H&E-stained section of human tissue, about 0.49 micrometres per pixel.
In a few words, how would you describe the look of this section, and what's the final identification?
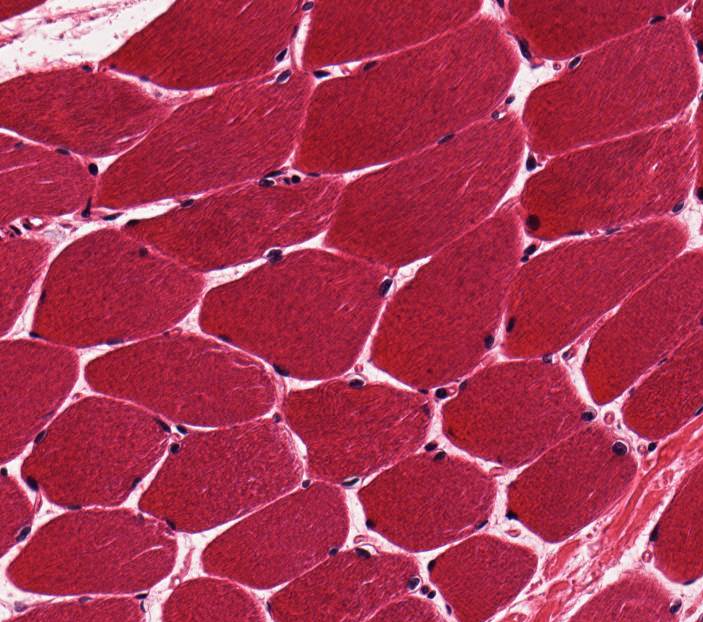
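Muscle fibre nuclei lie at the edges of the fibres, just beneath their borders. These nuclei are small, dark, and flattened or oval. Fibre cytoplasm stains an even deep red throughout. Across the field, the fibres are broadly similar in size. This is skeletal muscle.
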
